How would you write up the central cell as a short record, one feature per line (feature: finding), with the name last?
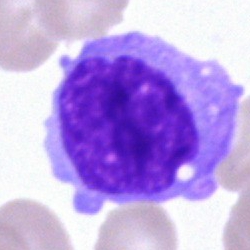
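Outline: irregular, small rounded bulges along the edge
Nucleus: placed toward the left
Cytoplasm: wider rim on the right, no distinct granules
Vacuole: clear and round, below and right of the nucleus
Name: monocyte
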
